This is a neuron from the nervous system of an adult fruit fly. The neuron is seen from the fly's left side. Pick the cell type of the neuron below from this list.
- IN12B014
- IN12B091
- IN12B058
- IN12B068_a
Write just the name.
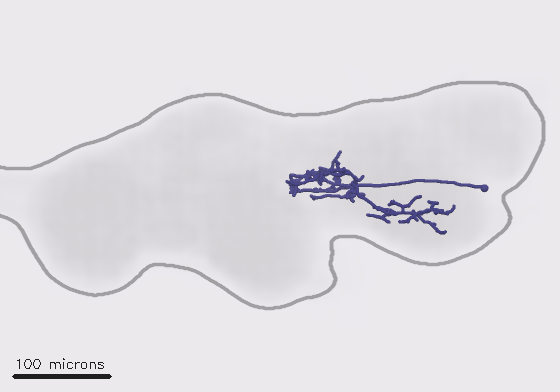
IN12B068_a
